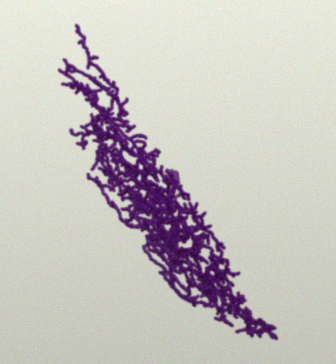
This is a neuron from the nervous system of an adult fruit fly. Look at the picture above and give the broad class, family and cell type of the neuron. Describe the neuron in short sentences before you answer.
The cell body can be seen in the middle of the picture. The picture shows dozens of branch ends. It is an optic-lobe intrinsic neuron. Its family is Cm. The cell type is Cm19.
